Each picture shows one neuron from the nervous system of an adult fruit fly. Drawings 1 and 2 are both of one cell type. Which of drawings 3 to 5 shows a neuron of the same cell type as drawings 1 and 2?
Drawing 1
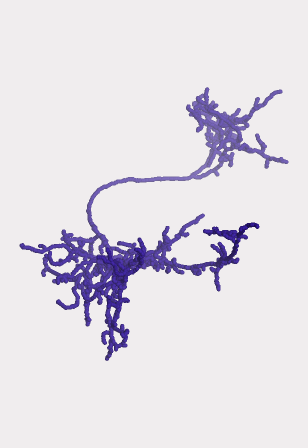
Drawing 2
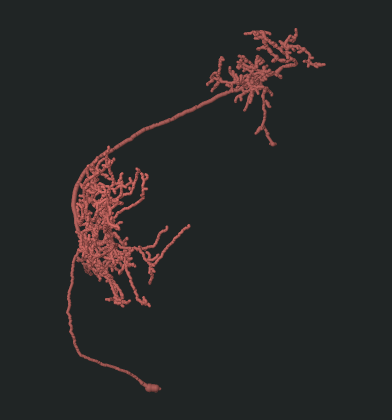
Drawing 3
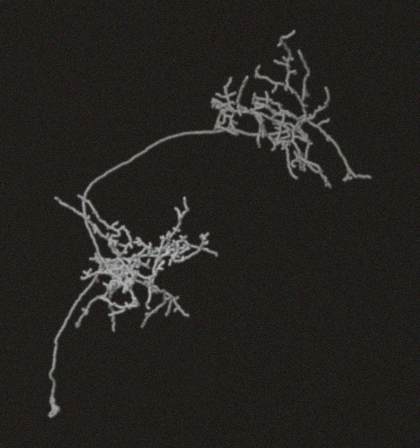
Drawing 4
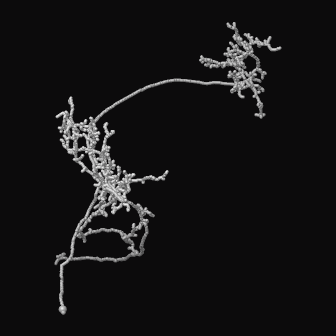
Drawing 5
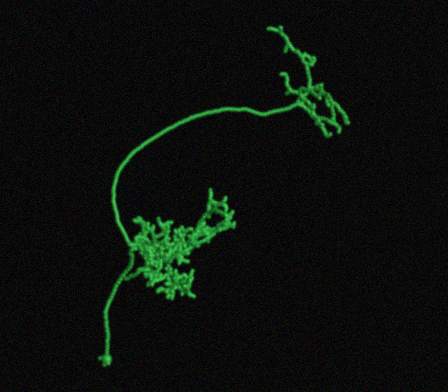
Drawing 4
